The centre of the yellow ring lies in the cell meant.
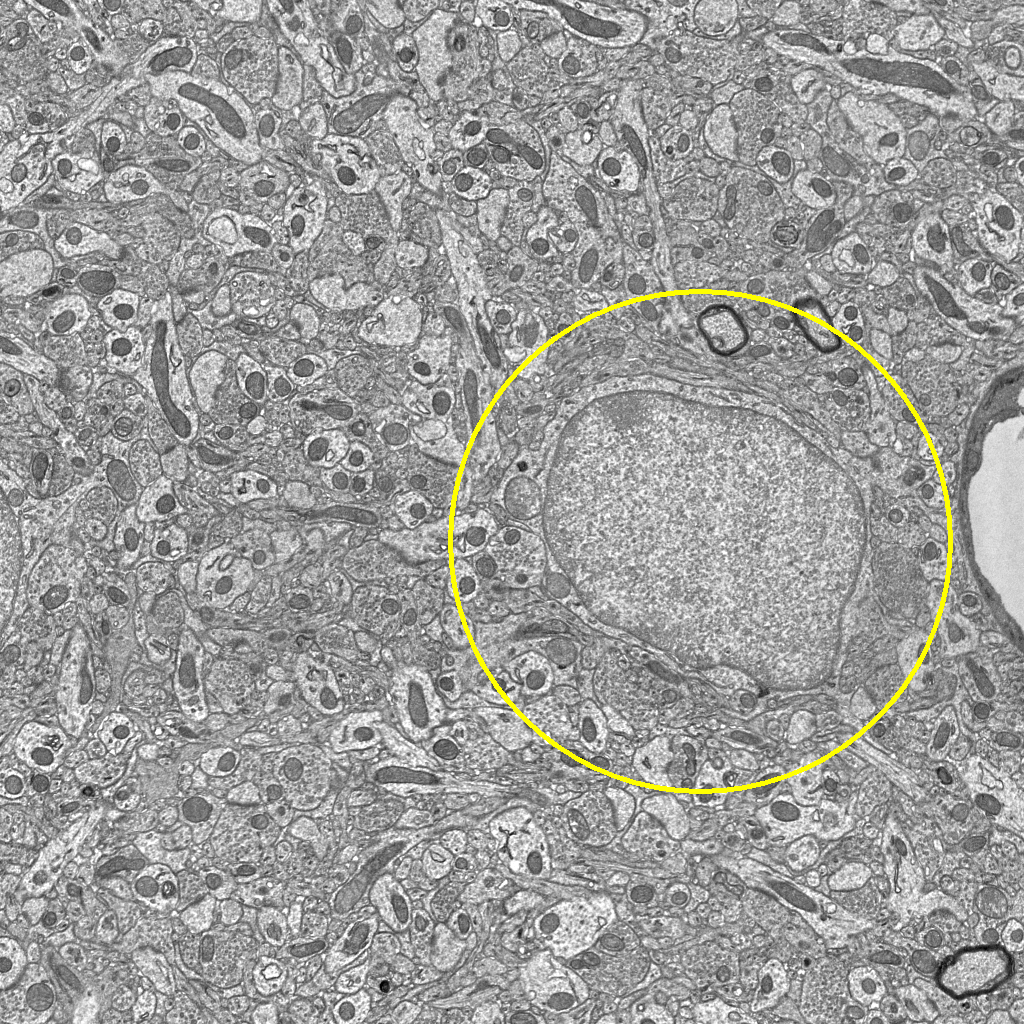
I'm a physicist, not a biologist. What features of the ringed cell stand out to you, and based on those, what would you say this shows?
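In the ringed cell, the nucleus is large and rounded, filling most of the body, with a smooth outline and no deep folds. Chromatin's pale and finely grained, no thick dark band along the envelope, and there's no distinct nucleolus. That's an astrocyte.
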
